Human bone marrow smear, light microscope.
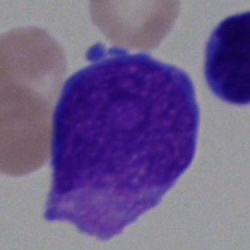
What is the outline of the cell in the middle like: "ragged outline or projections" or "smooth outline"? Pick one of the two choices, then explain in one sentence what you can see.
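Ragged outline or projections. A small round bleb projects from the top edge of the cell.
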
